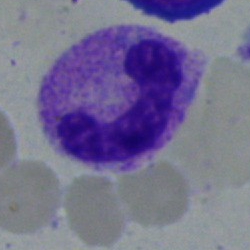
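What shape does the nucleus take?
A curved band, bent like a horseshoe, I'd say.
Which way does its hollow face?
Toward the upper left of the cell.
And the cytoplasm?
Plenty of it, lilac-pink, with fine purple granules scattered all through.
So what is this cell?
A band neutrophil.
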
